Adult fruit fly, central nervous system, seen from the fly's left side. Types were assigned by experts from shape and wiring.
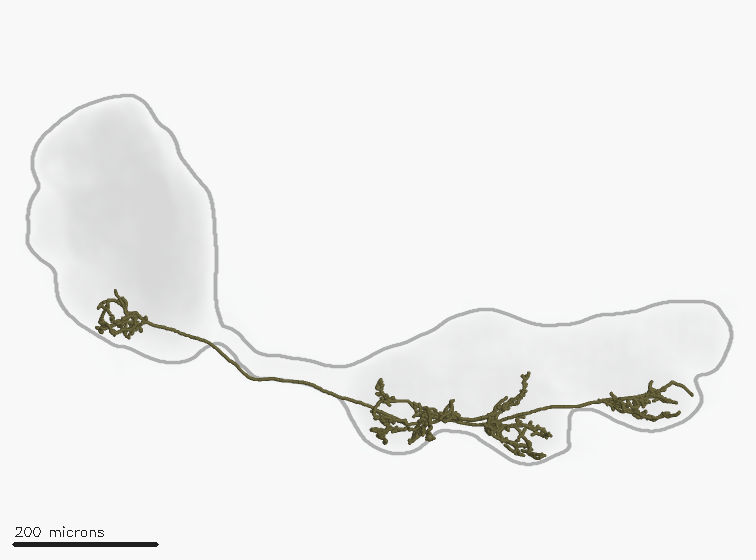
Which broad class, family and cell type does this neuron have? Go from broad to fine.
ascending neuron; hemilineage 05B; AN05B027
